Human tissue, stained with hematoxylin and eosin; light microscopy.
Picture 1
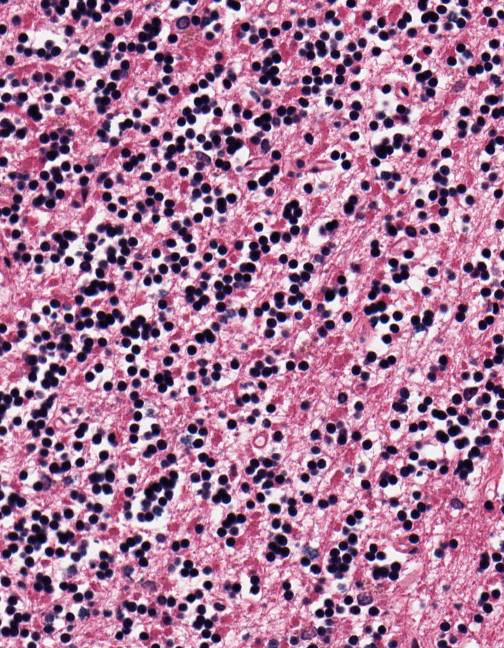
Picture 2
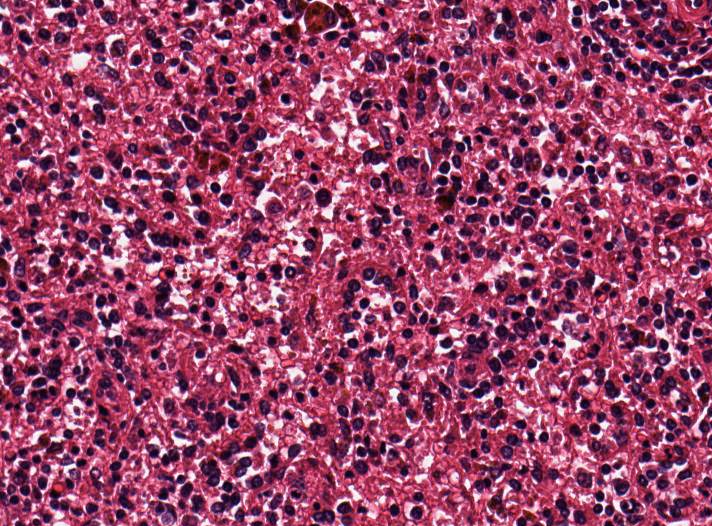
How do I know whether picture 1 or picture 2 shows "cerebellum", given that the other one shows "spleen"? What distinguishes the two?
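Answer: picture 1 is cerebellum and picture 2 is spleen. Cerebellum: small round cells fill the field at high density, without layers or organised units, their nuclei small, round and uniformly dark purple-black, with a few larger, paler bluish-grey nuclei among them. Between the cell groups lies a fine fibrillary pink meshwork. Spleen: a diffuse, densely cellular sheet with no glands, tubules or epithelial lining; most nuclei are small, round and dark, and fewer larger cells with paler, more open nuclei are scattered among them. The spleen also contains clumps of golden-brown pigment, mainly in the upper half and especially near the top centre.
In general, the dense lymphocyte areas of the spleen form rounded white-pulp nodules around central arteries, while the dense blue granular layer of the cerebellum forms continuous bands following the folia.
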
